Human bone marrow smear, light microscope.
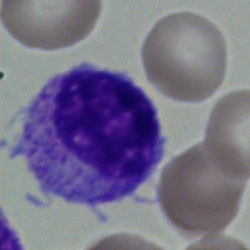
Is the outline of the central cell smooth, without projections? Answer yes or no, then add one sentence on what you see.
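No. The cell is roughly round, with a ragged, frayed edge along its left and lower border.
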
